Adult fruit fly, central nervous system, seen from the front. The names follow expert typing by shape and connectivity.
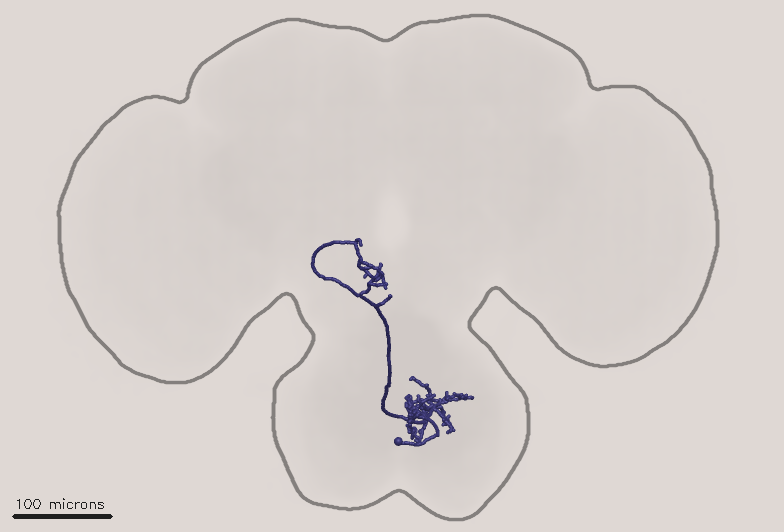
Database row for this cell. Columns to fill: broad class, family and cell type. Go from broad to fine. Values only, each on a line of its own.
ascending neuron
hemilineage 08B
AN08B099_a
